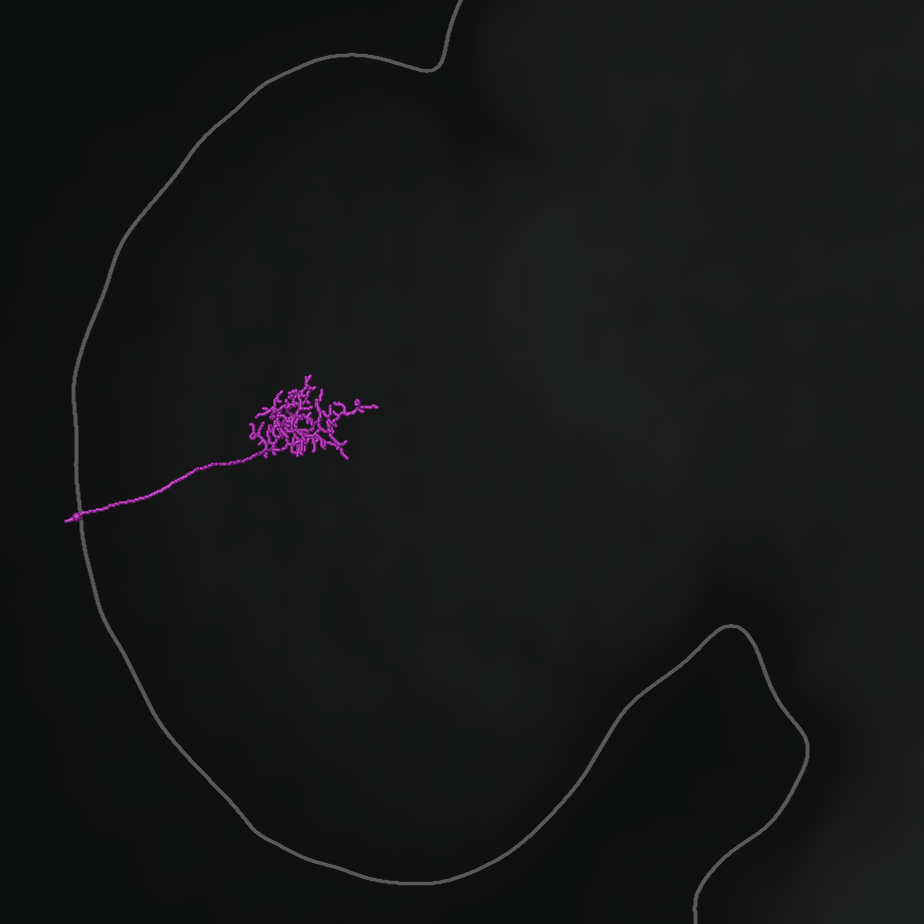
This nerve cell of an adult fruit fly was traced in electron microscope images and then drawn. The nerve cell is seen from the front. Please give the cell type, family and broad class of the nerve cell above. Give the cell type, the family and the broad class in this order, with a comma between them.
Cm3, Cm, optic-lobe intrinsic neuron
